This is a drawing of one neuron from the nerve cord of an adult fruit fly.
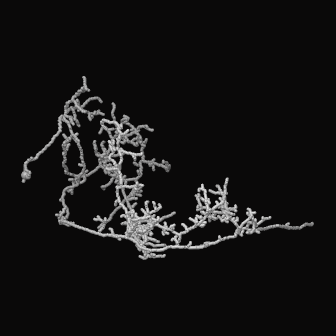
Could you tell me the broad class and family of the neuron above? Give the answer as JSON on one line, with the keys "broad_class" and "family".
{"broad_class": "nerve-cord intrinsic neuron", "family": "hemilineage 19A"}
